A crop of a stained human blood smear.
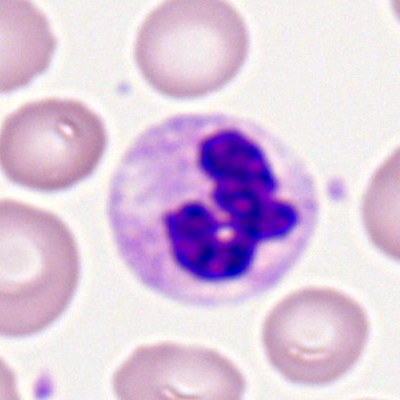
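Segmented neutrophil, the cell in the middle of this stained blood smear. Look at the nucleus first: its chromatin is dark purple and gathered into coarse clumps. Toward the lower part of that nucleus you will find a small white spot. Now follow the cytoplasm around; its widest band lies on the left side of the nucleus. The granules there are fine and a pale lilac.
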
